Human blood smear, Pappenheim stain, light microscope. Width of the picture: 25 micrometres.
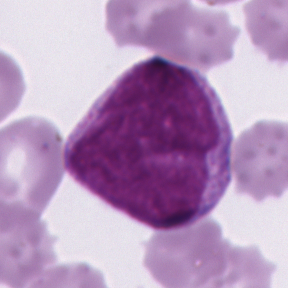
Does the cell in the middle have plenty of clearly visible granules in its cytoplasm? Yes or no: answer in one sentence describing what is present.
No, visible granules are absent from the cytoplasm of this cell.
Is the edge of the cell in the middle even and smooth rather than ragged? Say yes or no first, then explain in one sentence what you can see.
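Yes. The cell surface is smooth, without blebs or hair-like projections.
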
